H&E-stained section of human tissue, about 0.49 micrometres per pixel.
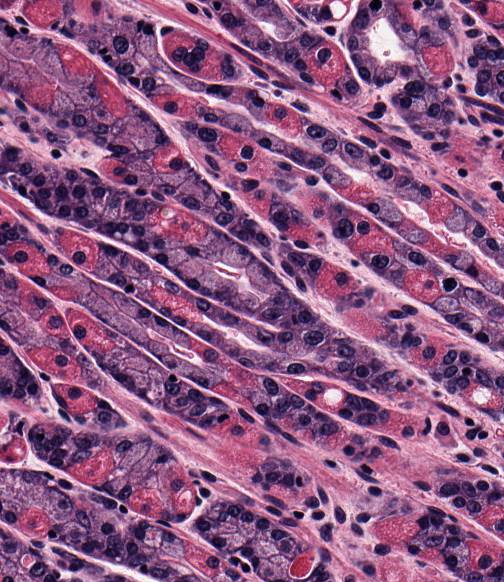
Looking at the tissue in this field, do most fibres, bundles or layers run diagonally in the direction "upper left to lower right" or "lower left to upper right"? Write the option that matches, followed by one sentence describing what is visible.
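Upper left to lower right. Closely packed straight tubular glands run in parallel bands diagonally from the upper left towards the lower right across the whole field.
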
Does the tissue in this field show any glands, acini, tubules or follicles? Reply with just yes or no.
Yes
